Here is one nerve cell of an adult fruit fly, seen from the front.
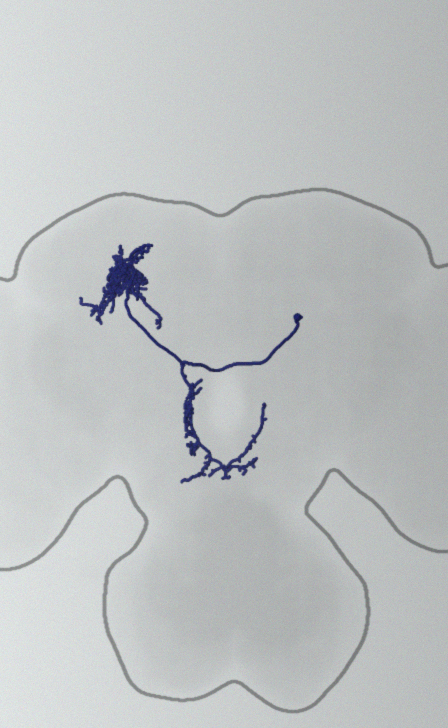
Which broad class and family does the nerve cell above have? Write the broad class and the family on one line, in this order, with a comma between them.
central-brain intrinsic neuron, hemilineage CREa1_ventral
